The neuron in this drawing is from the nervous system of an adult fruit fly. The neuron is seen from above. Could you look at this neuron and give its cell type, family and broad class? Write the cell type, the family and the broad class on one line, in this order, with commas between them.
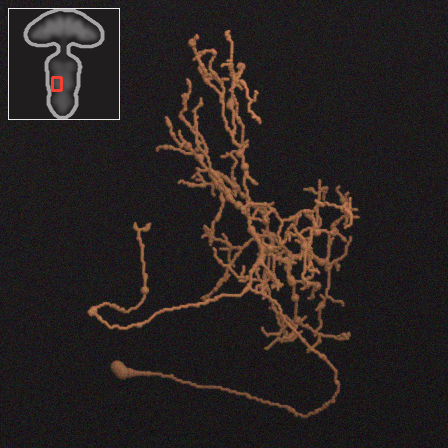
IN04B109, hemilineage 04B, nerve-cord intrinsic neuron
